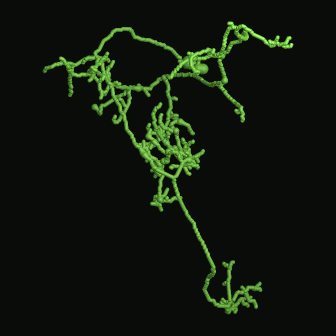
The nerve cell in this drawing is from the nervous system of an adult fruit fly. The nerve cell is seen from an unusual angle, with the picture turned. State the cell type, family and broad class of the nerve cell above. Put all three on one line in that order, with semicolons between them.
PAM08; class DAN; central-brain intrinsic neuron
